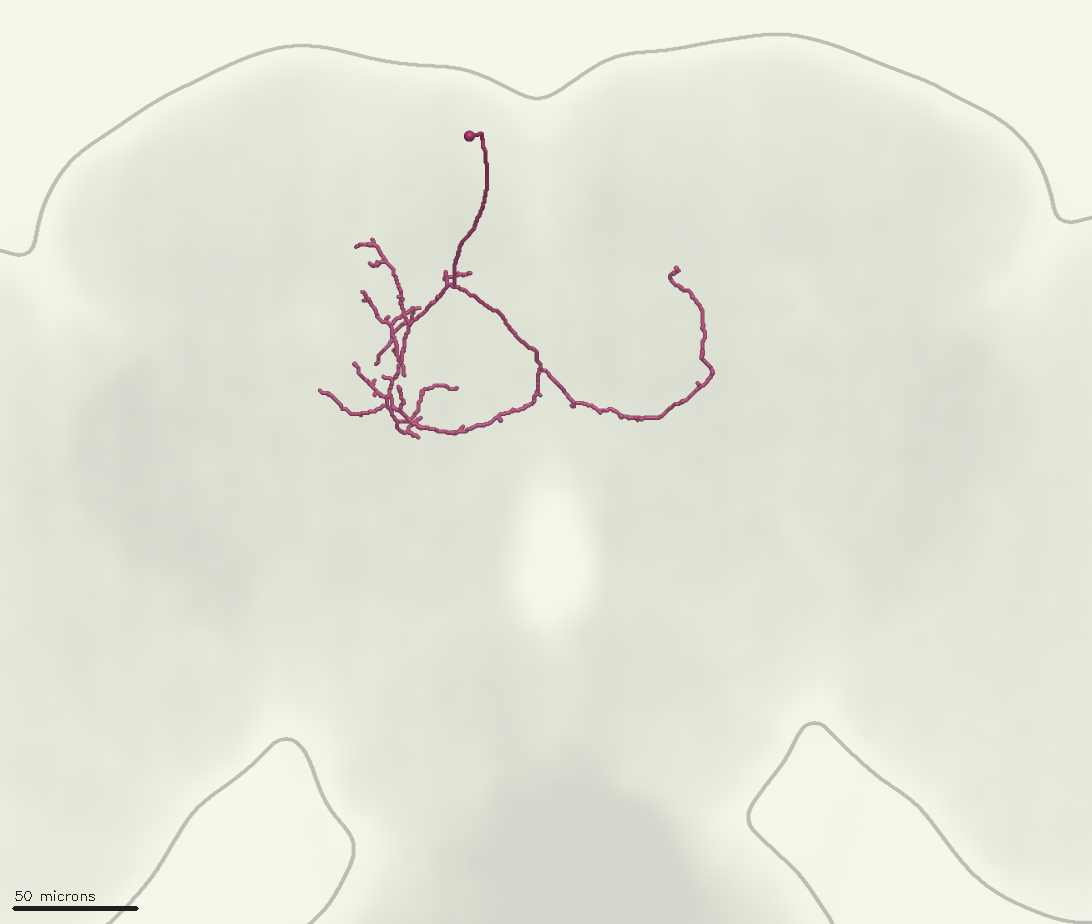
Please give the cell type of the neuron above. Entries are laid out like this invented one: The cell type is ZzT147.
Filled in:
The cell type is CB2074.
